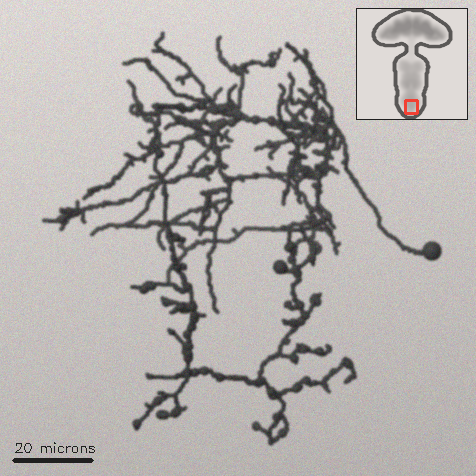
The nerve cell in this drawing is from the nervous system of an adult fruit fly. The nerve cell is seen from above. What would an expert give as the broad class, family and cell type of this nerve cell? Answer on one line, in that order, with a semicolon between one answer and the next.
nerve-cord intrinsic neuron; hemilineage 19B; IN19B068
